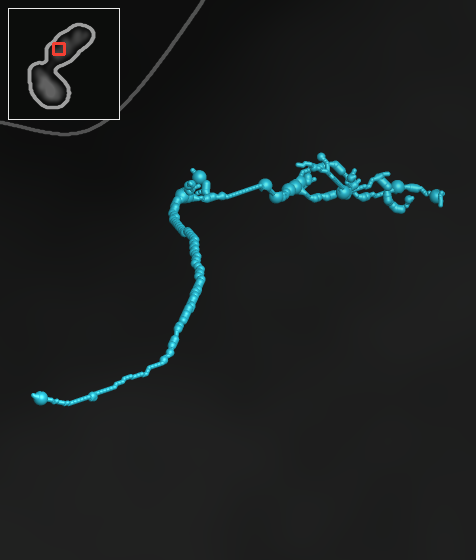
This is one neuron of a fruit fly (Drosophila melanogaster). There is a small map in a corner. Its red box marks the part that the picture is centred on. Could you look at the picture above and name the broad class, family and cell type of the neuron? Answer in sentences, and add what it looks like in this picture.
It is a sensory neuron entering the nerve cord. The name of its family is class gustatory. It is of cell type WG3. The drawing shows no cell body. As drawn here it is wider than it is tall.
